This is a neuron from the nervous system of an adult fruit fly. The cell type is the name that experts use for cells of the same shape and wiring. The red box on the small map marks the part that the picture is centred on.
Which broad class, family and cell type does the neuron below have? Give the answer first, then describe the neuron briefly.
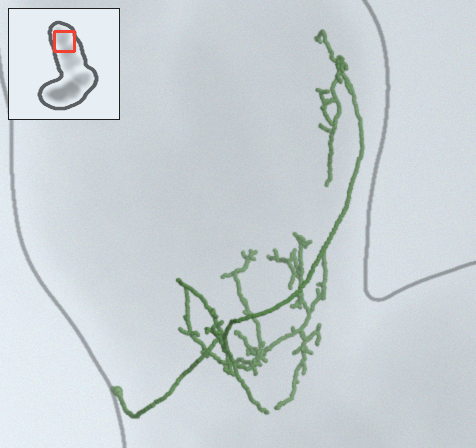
Its broad class is nerve-cord intrinsic neuron. The family is hemilineage 01A. The cell type is IN01A066. The cell body can be seen at the lower left of the picture. The picture shows dozens of branch ends.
